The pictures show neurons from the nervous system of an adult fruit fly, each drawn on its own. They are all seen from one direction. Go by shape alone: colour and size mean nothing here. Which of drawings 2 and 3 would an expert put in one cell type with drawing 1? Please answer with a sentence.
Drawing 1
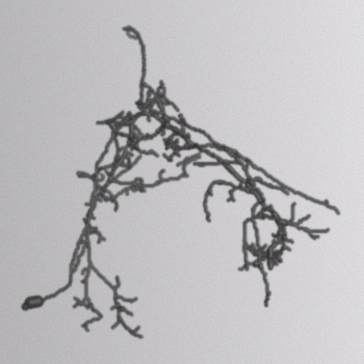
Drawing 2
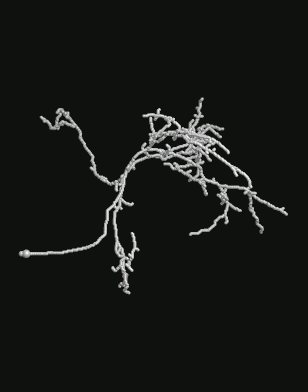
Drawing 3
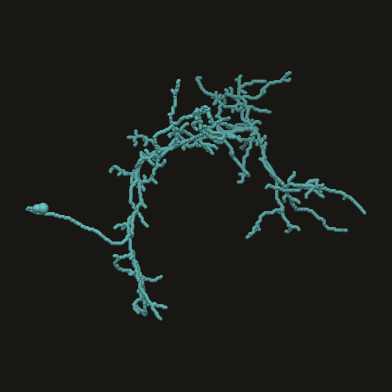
Drawing 2 and drawing 3 are of the same cell type.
